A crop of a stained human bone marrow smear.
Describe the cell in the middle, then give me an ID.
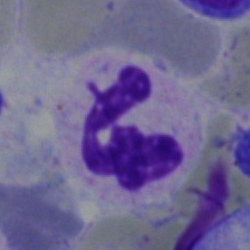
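The cell has a roughly round outline with a smooth edge. A small clear hole pierces the nucleus on its left side. Chromatin is dark purple and dense; no nucleoli are visible in the nucleus. Answer: segmented neutrophil.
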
